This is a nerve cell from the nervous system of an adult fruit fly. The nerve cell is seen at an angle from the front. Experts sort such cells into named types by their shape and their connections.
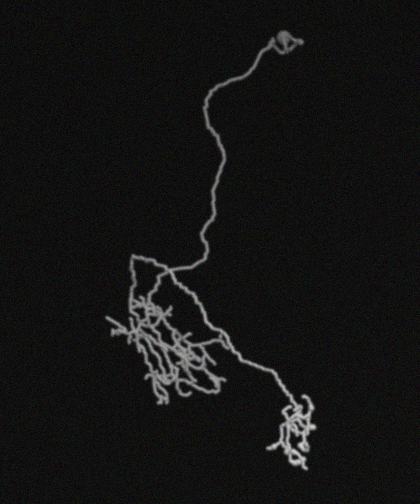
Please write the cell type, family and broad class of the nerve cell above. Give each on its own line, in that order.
FR2
class CX
central-brain intrinsic neuron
